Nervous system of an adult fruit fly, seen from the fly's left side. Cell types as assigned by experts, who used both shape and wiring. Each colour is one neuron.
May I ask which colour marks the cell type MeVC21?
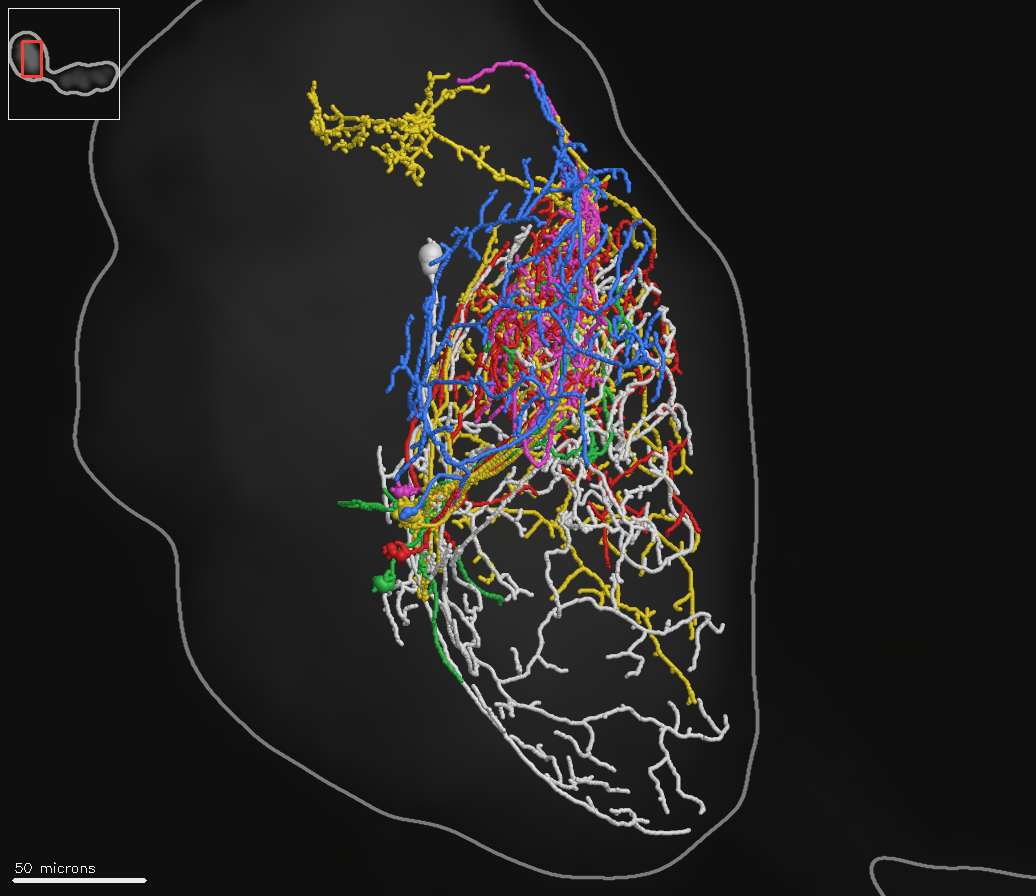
white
